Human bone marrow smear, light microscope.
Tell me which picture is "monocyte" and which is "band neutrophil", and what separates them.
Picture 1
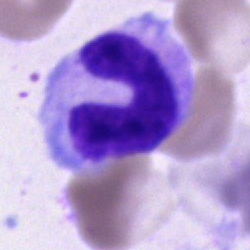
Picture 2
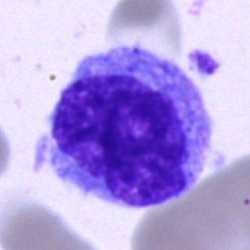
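The band neutrophil is in picture 1; picture 2 shows a monocyte. The band neutrophil's nucleus is a thick curved band bent into a horseshoe shape, with its open side facing to the left.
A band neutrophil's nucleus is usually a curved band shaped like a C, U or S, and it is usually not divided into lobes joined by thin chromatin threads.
Its chromatin is dense and stains deep purple, and no nucleoli are visible. The monocyte's chromatin is also dark purple, but it has a mottled, patchy texture.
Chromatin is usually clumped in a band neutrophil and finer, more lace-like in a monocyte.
The band neutrophil's outline is roughly round; the monocyte's is roughly round too but ragged along its edge, with small irregular protrusions of cytoplasm jutting out on the left side. Red cells press against the lower and right edges of the band neutrophil, whereas a small purple fragment lies just off the upper right edge of the monocyte.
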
